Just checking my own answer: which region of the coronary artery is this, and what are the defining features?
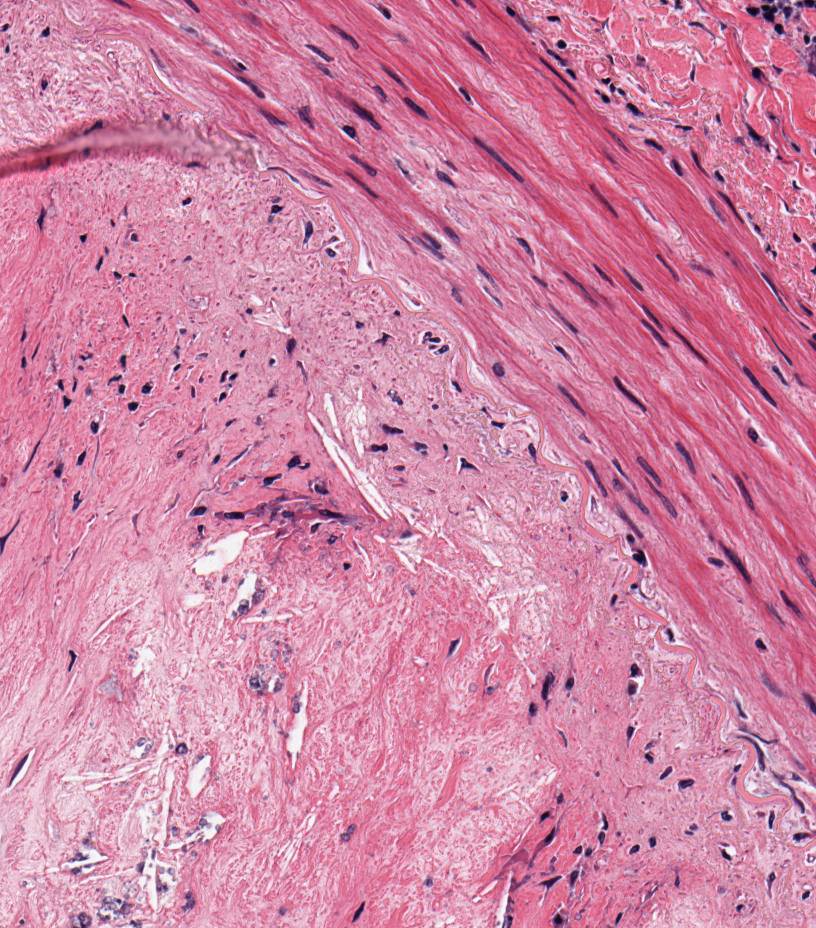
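Tunica intima: the paler region of the field. It is bordered by a thin, wavy, glassy pink line; beyond lies a band of parallel smooth muscle cells with elongated, cigar-shaped nuclei.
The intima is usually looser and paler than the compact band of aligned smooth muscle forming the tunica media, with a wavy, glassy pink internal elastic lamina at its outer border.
Needle-shaped empty clefts and small purple granular clusters lie within it.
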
